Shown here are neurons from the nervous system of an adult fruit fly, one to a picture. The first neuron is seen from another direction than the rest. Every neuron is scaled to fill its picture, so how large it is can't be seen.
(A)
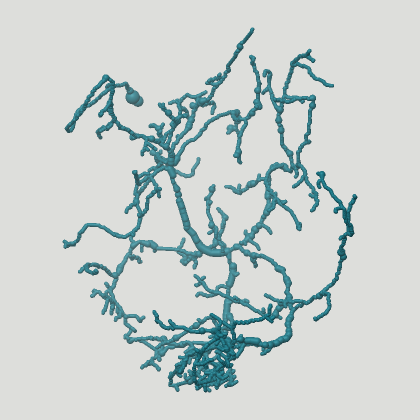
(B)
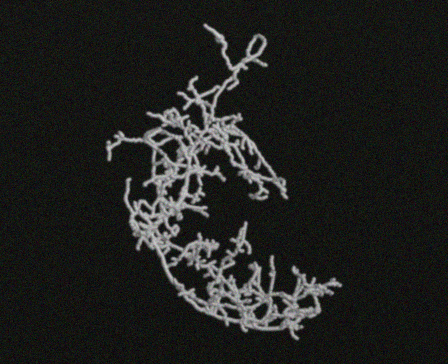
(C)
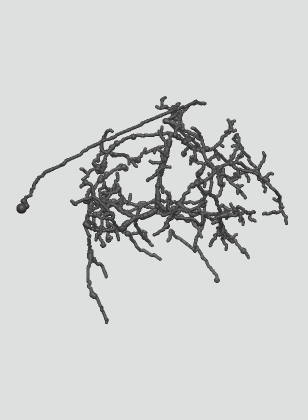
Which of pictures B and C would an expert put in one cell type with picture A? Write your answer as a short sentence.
Picture B is of the same cell type.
